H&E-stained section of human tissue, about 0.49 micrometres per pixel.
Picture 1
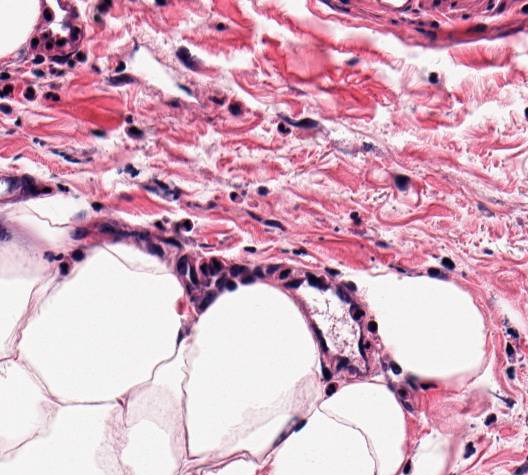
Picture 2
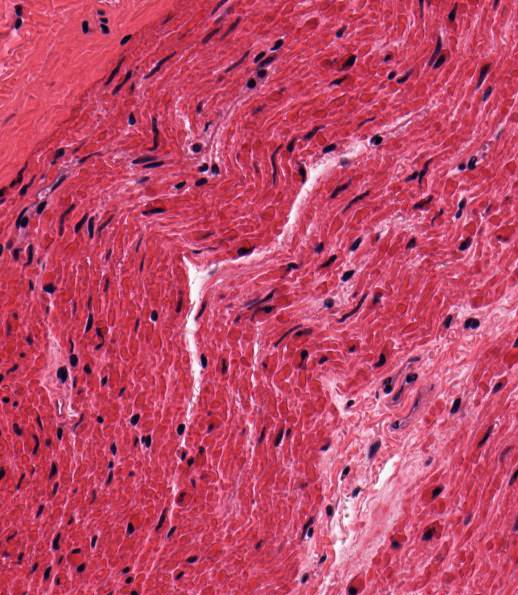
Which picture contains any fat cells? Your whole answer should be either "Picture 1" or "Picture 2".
Picture 1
